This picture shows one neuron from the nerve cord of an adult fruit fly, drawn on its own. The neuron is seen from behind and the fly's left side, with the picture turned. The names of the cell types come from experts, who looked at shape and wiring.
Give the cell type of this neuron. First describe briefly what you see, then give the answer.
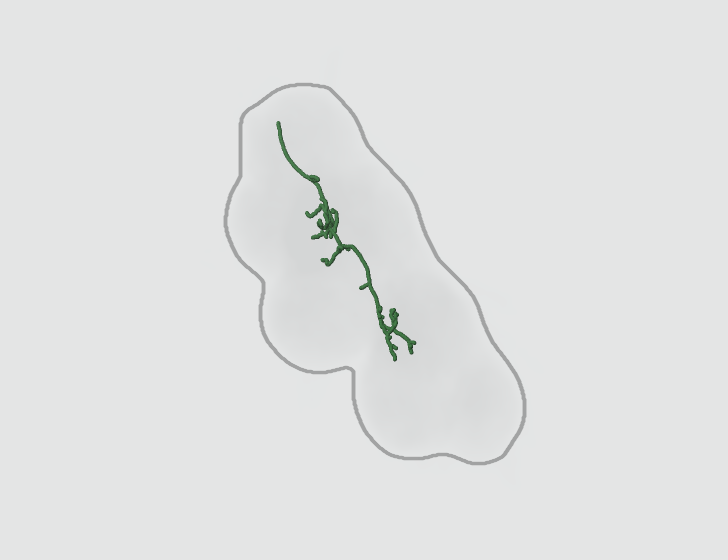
No cell body is drawn. As drawn here it is taller than it is wide. Its broad class is descending neuron. The cell type is DNpe028.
